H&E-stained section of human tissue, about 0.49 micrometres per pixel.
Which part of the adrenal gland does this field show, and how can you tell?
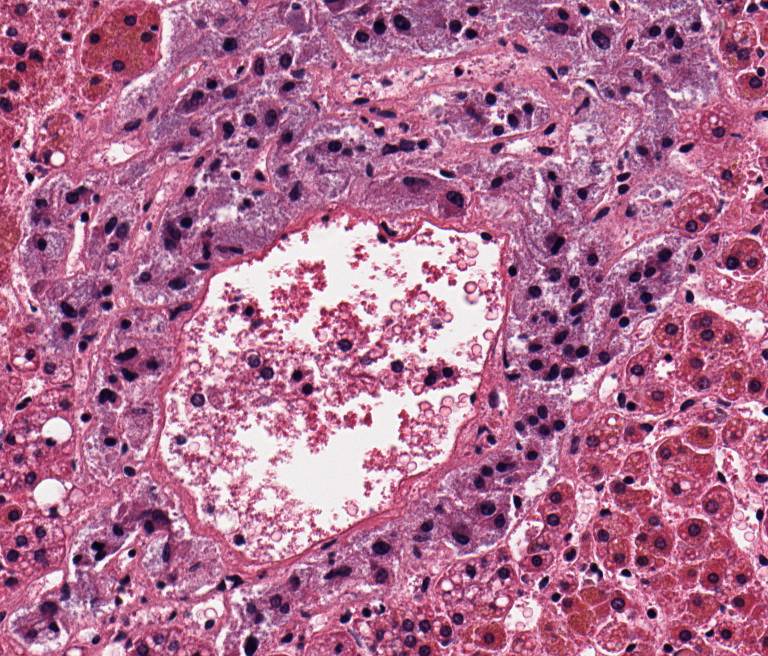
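Medulla. Broad band of cells with pale purple-grey cytoplasm surrounds a large, irregular, thin-walled central space and reaches the top of the field.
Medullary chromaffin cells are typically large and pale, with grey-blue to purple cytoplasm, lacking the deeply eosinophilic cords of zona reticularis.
Thin wavy pink fibrous strands run between the purple-grey cells.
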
